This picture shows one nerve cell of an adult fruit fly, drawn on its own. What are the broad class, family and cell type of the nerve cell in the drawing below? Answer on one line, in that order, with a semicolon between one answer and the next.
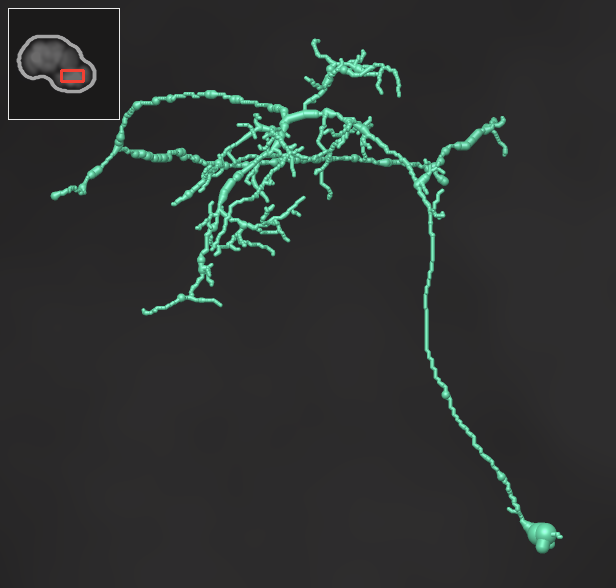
nerve-cord intrinsic neuron; hemilineage 06A; IN06A059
